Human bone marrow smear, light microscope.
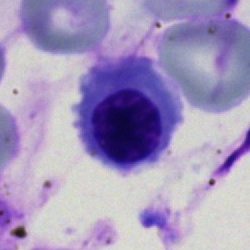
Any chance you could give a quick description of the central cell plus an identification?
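Roughly round in shape, the cell has a finely scalloped, bumpy edge. Small blunt knobs project from this edge, most visibly along the left side. The chromatin, dark purple, is coarsely clumped. The band of cytoplasm is wider above the nucleus than below it. It is an erythroblast.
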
